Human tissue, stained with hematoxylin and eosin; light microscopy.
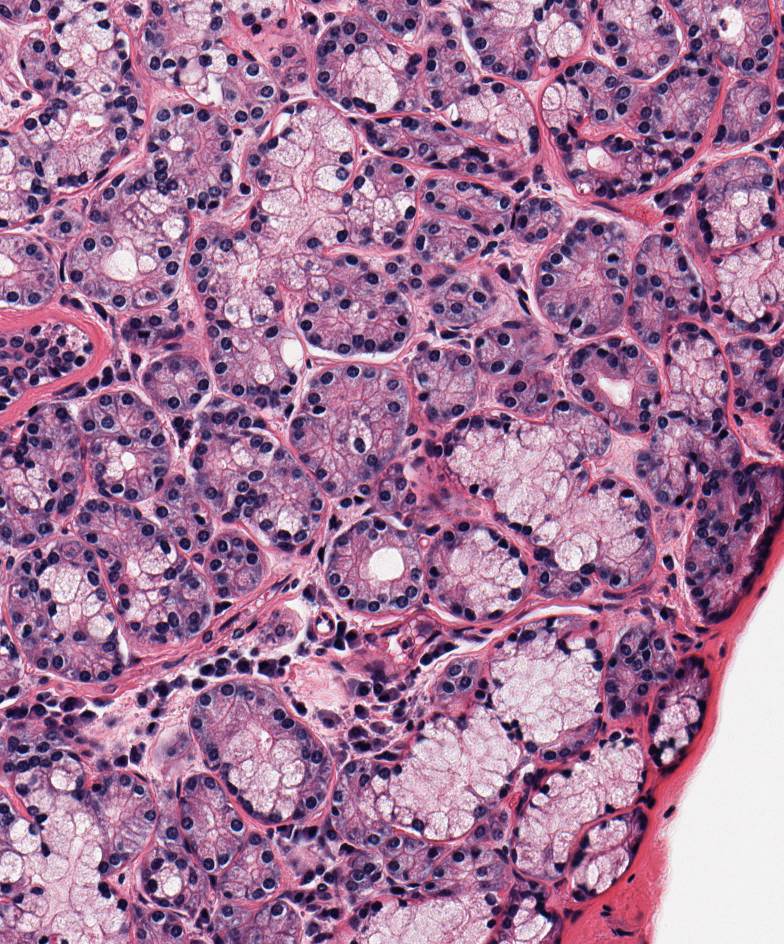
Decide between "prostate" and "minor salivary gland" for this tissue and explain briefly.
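Name: minor salivary gland.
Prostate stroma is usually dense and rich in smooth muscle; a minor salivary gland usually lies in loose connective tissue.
Here acini and tubules fill nearly the whole field, separated only by thin stromal strands. Some acini have serous cells with purple-pink granular cytoplasm and round basal nuclei.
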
